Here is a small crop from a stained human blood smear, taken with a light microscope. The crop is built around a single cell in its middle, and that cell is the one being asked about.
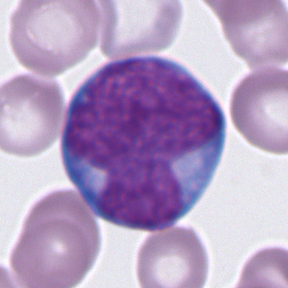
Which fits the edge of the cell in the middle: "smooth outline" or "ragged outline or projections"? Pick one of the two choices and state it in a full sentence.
What bounds the cell is a smooth, even outline.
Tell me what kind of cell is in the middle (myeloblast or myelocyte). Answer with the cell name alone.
myeloblast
